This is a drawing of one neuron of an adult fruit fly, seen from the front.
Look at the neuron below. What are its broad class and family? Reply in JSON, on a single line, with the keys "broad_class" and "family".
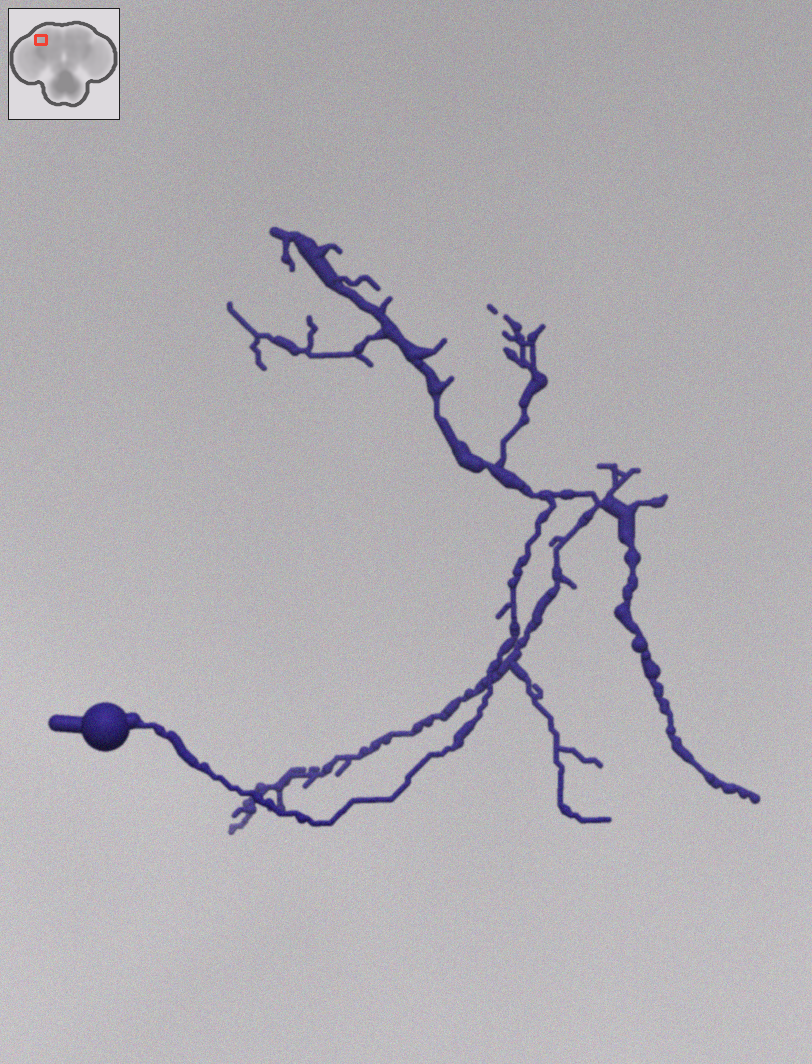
{"broad_class": "central-brain intrinsic neuron", "family": "hemilineage SLPa&l1_anterior"}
